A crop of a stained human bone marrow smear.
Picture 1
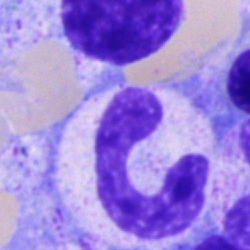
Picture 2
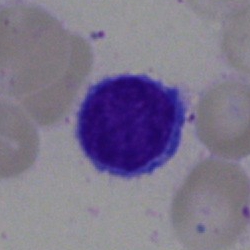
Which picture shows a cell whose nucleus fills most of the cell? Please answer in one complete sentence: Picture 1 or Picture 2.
In picture 2, the nucleus fills most of the cell.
